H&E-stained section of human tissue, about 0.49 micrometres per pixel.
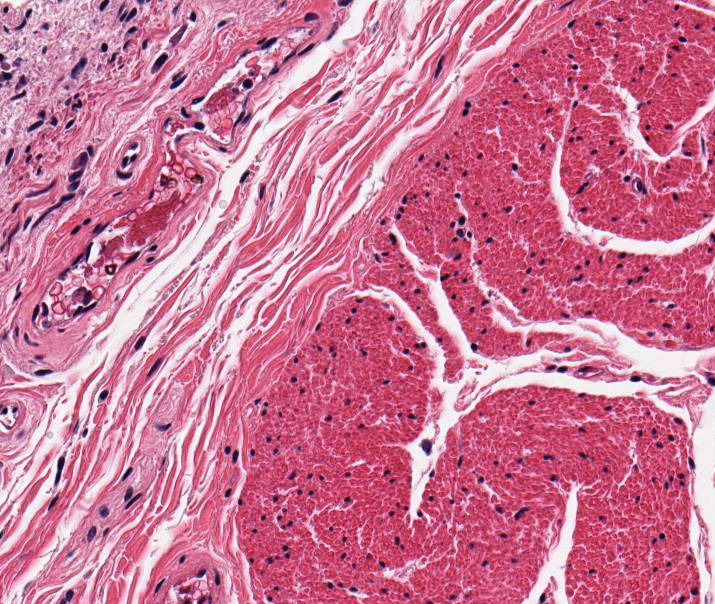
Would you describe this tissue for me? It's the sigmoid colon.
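Smooth muscle bundles fill the right and lower field; dense connective tissue forms a band along the left side. The smooth muscle cells are cut across, forming closely packed small rounded pink profiles. Narrow branching white clefts divide the muscle into large bundles. Small blood vessels holding red blood cells lie in the connective tissue at upper left.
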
